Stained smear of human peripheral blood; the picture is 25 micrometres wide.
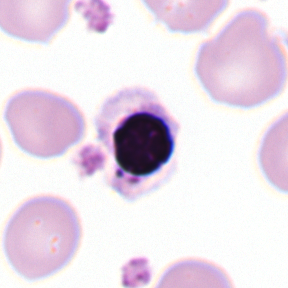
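Normoblast, central cell, stained peripheral blood smear. Nuclear chromatin dense, almost black-purple throughout. Cytoplasm pale greyish-lilac. Nucleus off-centre; cytoplasmic rim widest upper left. Few small dark purple bodies in cytoplasm just below lower-left nuclear edge.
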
